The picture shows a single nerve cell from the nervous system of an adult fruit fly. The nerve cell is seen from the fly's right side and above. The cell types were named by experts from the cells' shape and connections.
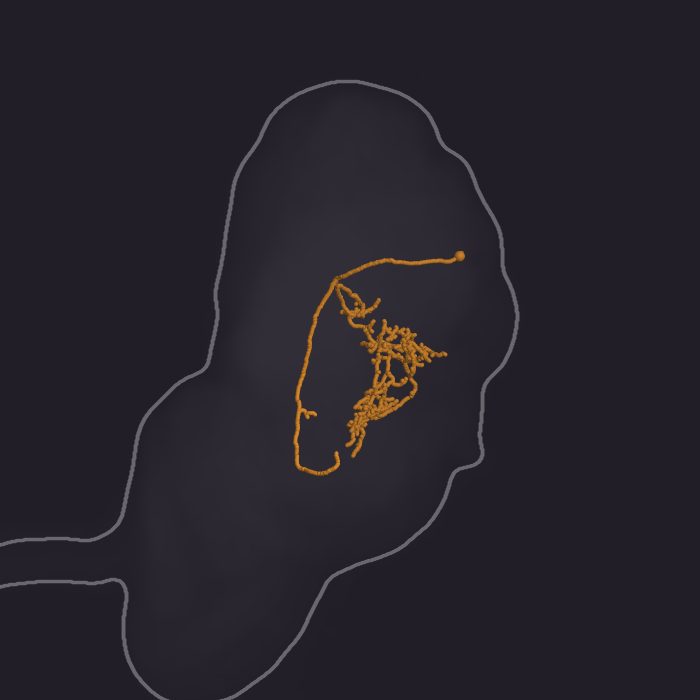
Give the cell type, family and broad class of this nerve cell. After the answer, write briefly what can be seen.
The cell type is SAD014. The family is hemilineage VLPa2. This is a central-brain intrinsic neuron. In this view it is taller than it is wide.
